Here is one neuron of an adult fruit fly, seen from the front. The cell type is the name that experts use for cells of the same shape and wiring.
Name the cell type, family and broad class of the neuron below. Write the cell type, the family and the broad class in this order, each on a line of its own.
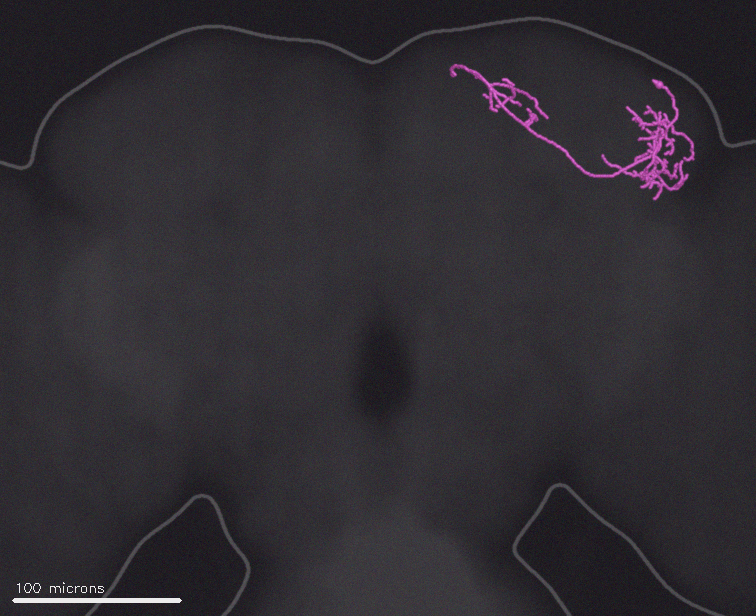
LHAD1c2
hemilineage LHl2_dorsal
central-brain intrinsic neuron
